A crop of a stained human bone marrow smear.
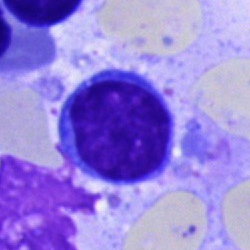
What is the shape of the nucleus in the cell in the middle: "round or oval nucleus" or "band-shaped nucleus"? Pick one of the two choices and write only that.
Round or oval nucleus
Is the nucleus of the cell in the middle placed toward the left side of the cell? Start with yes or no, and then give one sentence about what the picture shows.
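No. The cytoplasmic rim is widest on the left side of the cell.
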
